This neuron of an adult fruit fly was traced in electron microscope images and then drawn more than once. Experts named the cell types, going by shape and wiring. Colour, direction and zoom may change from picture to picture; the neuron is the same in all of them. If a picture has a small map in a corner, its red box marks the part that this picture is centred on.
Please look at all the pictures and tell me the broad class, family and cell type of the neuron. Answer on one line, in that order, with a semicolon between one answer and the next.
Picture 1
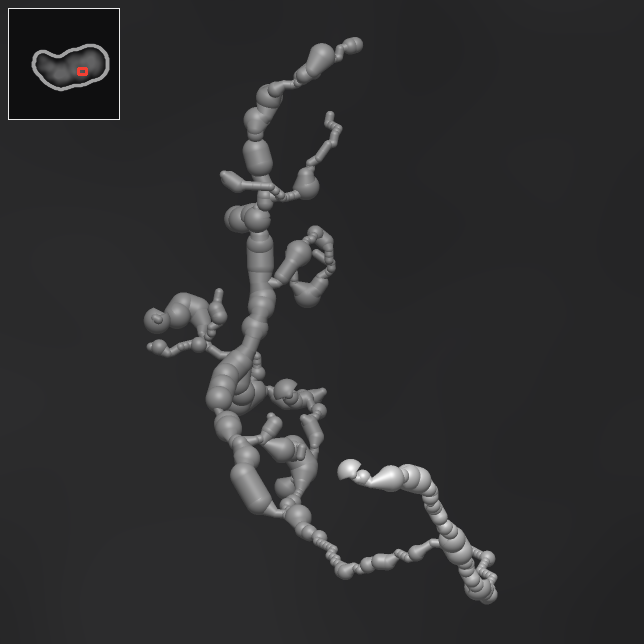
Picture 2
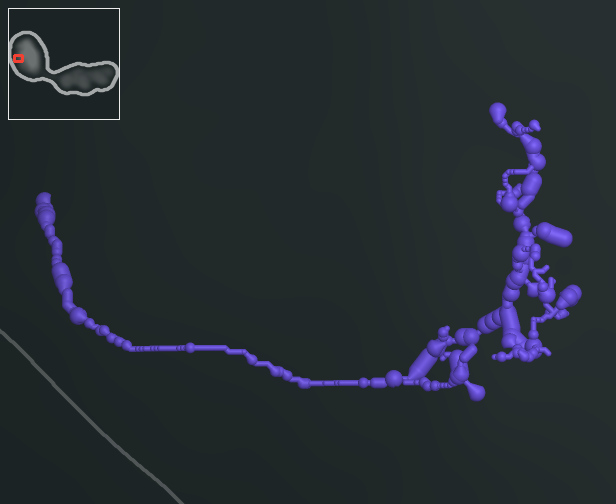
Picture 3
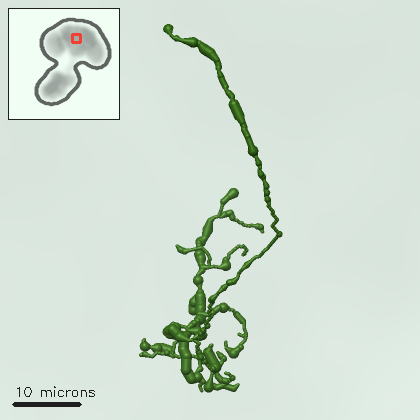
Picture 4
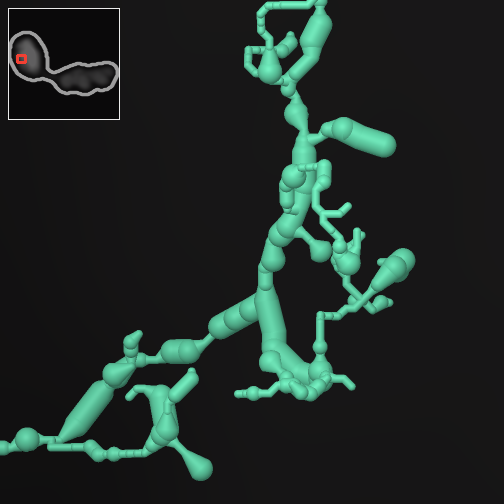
sensory neuron entering the brain; class thermosensory; TRN_VP2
